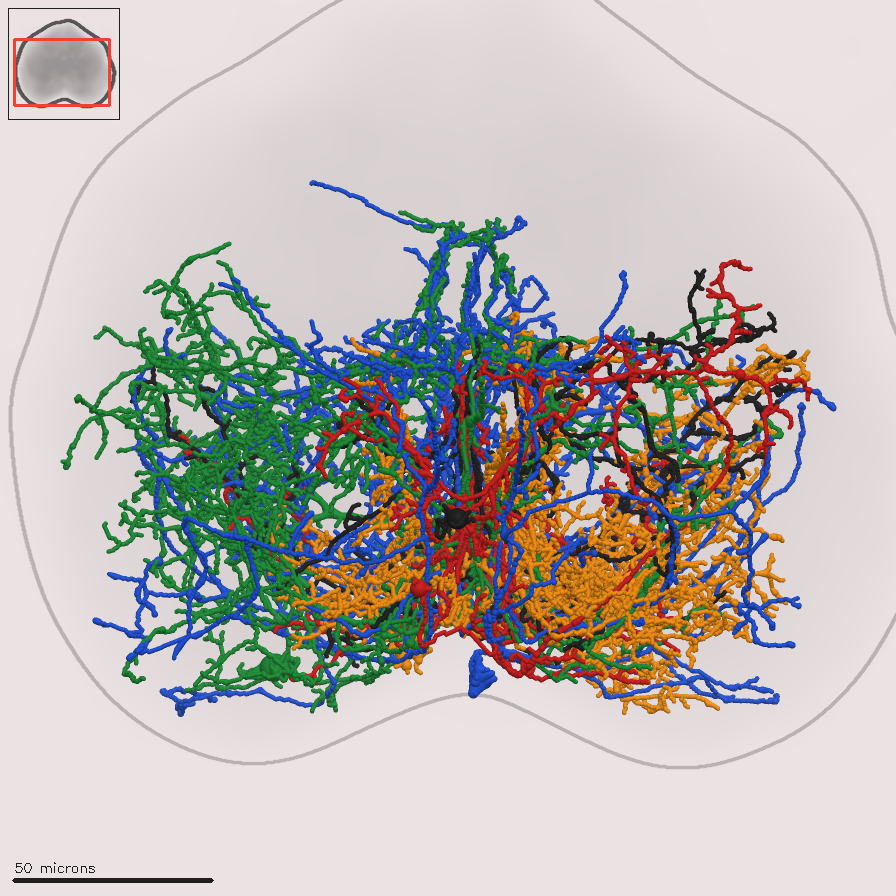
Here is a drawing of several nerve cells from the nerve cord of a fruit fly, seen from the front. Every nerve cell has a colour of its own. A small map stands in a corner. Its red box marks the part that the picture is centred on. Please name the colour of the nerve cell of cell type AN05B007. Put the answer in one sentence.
The colour is green.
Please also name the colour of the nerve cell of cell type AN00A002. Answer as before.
The colour is blue.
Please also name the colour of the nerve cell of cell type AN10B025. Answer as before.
The colour is black.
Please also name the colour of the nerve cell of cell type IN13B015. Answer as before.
The colour is red.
